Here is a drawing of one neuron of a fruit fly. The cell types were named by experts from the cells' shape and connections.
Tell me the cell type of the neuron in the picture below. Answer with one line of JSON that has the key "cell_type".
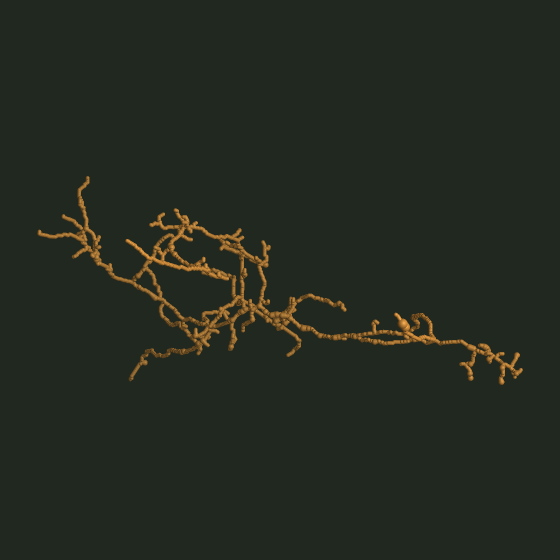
{"cell_type": "IN21A116"}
